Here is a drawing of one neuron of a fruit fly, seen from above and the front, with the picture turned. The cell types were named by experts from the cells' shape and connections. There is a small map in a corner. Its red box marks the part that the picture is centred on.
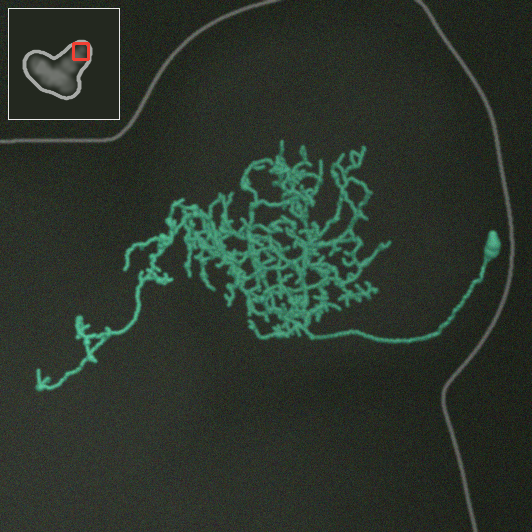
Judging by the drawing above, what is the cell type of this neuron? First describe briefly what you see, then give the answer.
The cell body is on the right of the picture. Dozens of branch ends can be seen. It is a nerve-cord intrinsic neuron. Its cell type is IN01A065.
